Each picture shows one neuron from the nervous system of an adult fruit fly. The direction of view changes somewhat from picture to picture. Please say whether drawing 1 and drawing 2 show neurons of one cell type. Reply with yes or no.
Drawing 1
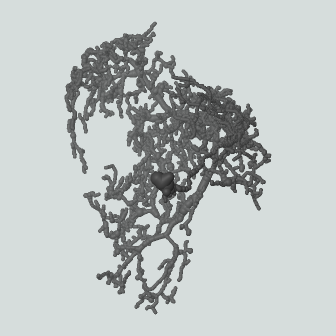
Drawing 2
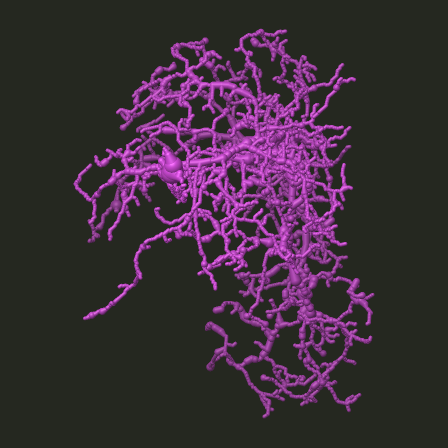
yes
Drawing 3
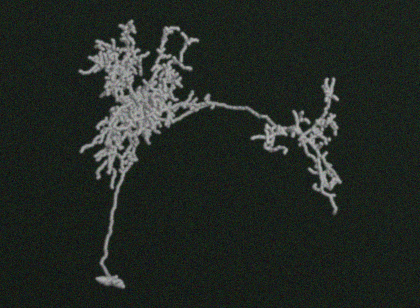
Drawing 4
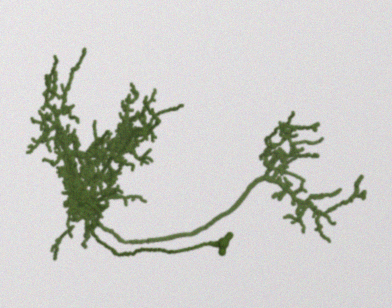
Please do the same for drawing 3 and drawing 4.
yes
